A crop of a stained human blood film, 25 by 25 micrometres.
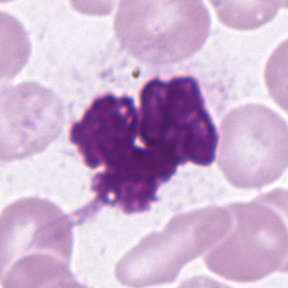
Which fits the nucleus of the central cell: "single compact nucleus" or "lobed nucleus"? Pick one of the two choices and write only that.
Lobed nucleus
